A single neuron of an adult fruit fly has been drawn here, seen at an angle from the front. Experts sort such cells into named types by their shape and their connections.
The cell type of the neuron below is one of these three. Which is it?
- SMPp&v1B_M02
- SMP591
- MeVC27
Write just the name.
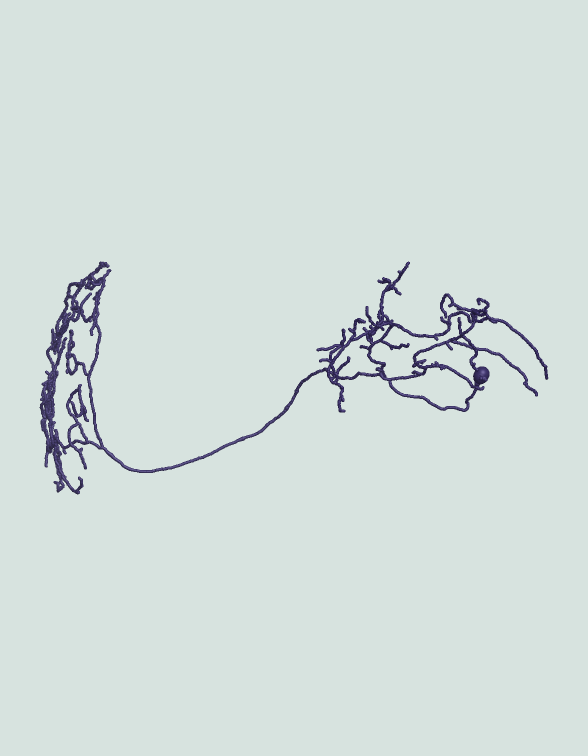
MeVC27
